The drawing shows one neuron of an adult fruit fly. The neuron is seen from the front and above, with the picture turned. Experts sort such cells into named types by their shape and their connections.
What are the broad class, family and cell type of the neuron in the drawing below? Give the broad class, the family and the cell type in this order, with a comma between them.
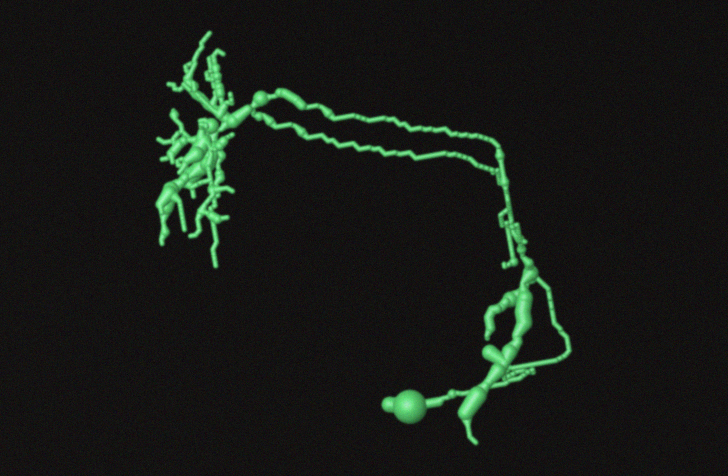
optic-lobe intrinsic neuron, T, T4d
